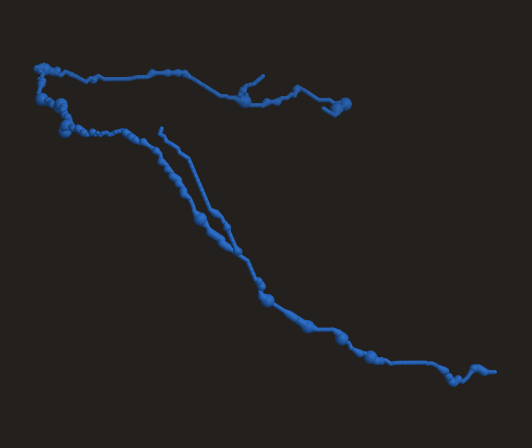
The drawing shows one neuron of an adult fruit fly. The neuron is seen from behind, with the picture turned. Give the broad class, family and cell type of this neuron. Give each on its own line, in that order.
sensory neuron entering the nerve cord
class mechanosensory tactile
SNta32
